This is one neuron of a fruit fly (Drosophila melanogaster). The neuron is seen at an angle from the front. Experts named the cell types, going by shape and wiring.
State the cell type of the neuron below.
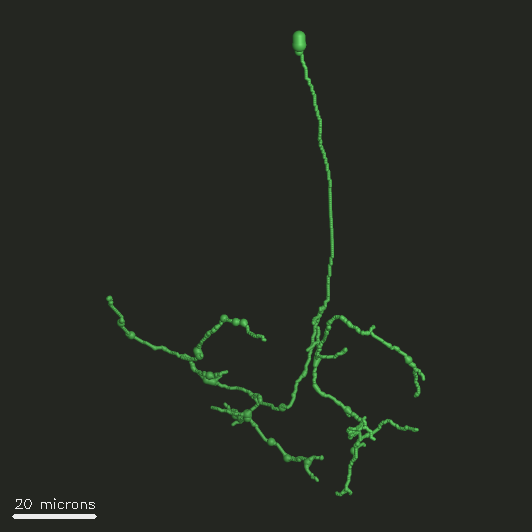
CB1844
